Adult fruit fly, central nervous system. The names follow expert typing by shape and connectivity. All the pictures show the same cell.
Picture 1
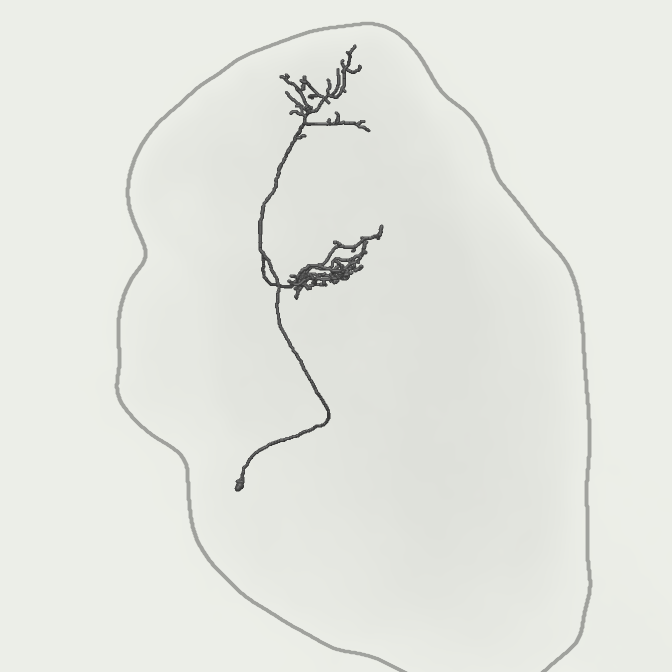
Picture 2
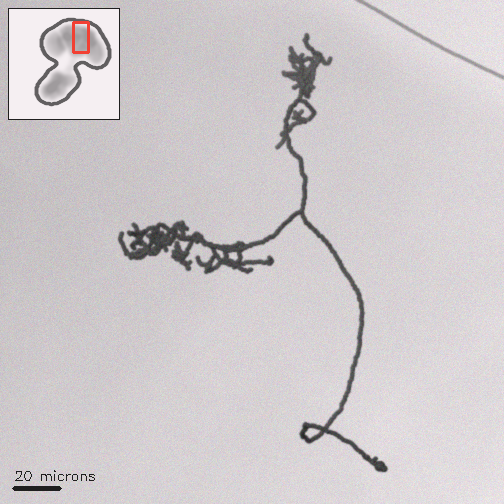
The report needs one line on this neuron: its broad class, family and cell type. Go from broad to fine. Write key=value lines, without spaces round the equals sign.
broad_class=central-brain intrinsic neuron
family=hemilineage LALv1_dorsal
cell_type=FB1A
